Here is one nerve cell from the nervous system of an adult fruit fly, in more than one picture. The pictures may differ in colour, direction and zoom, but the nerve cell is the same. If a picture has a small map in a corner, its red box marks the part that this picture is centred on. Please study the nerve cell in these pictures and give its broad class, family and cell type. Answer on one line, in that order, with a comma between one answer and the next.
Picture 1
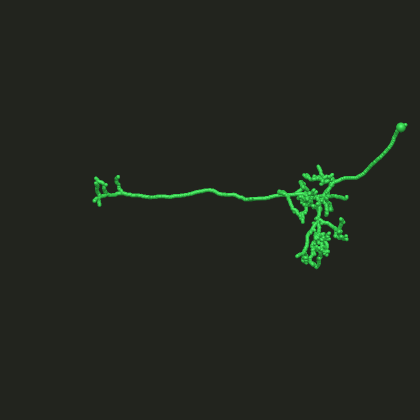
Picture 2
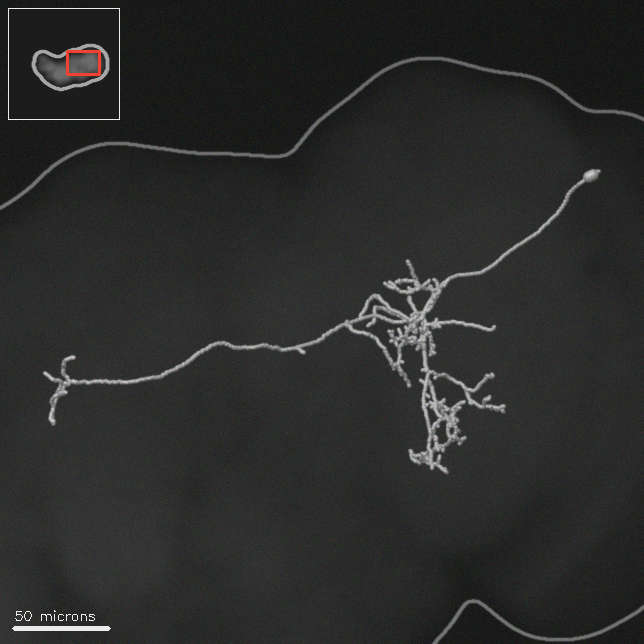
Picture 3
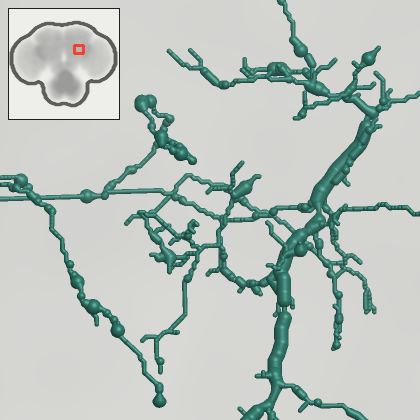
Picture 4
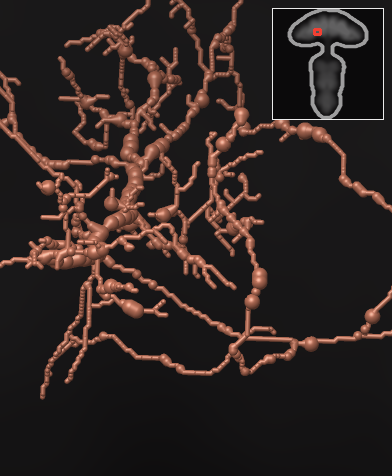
central-brain intrinsic neuron, hemilineage LHl4_posterior, PLP106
